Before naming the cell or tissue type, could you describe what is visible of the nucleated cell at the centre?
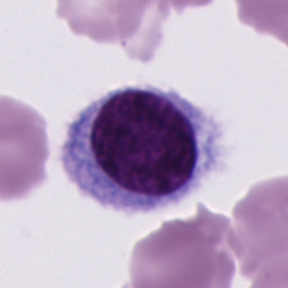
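First, the outline: roughly oval, with a fuzzy, finely frayed edge. Next, the nucleus: oval, without indentation or lobes. Within it, no nucleoli are visible. Last, the cytoplasm: no distinct coarse granules. This is a hairy cell.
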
